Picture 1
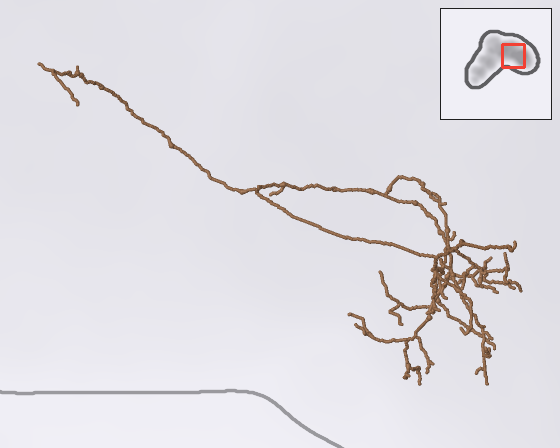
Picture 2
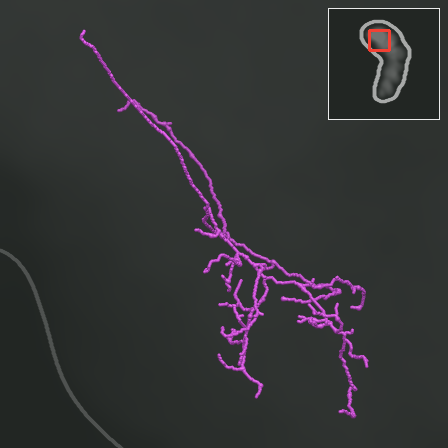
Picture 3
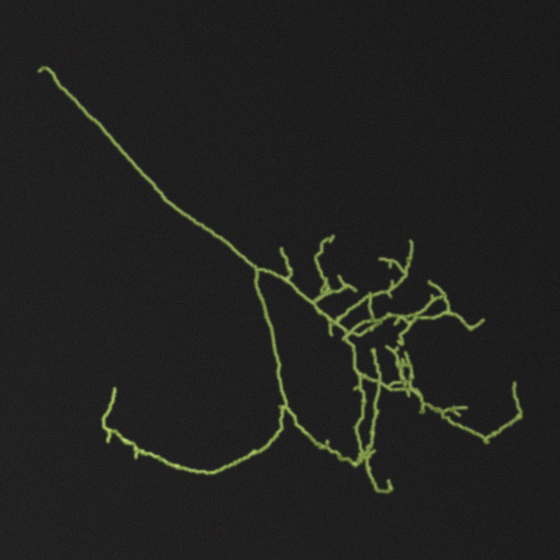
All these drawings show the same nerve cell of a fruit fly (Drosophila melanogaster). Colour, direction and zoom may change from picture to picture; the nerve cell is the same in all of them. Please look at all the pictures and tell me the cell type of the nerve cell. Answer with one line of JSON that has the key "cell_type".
{"cell_type": "CB1353"}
